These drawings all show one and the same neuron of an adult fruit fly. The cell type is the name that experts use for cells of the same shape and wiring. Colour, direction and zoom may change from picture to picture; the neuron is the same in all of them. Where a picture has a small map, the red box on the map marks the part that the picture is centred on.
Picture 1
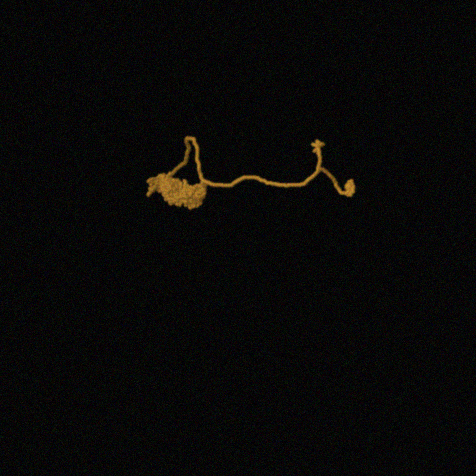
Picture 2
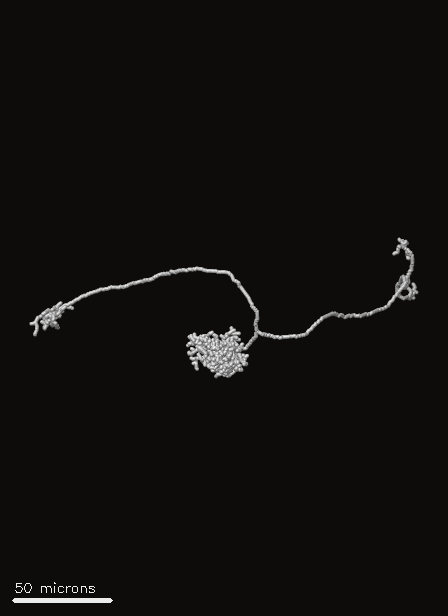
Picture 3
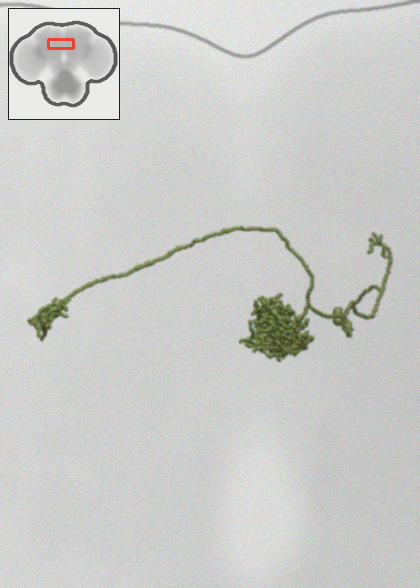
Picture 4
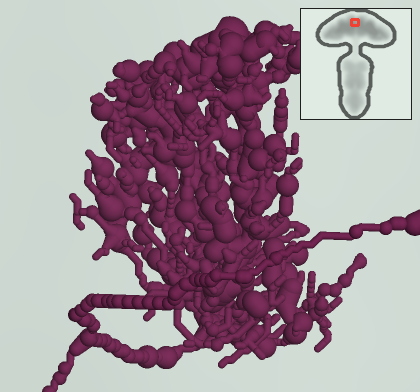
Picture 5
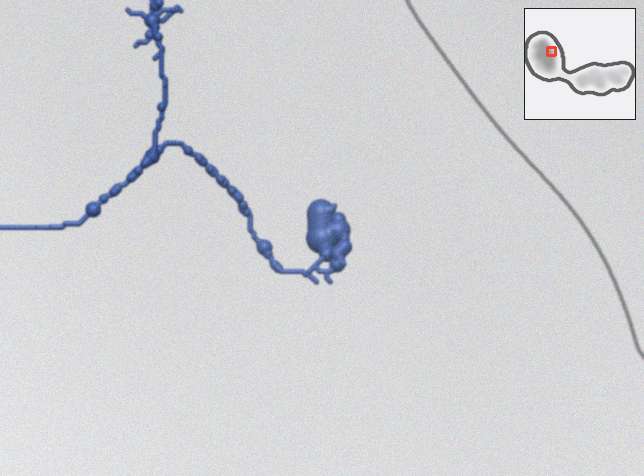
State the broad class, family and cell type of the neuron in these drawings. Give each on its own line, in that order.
central-brain intrinsic neuron
class CX
EL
